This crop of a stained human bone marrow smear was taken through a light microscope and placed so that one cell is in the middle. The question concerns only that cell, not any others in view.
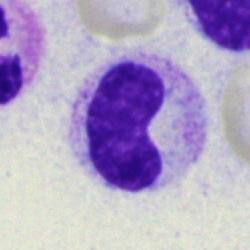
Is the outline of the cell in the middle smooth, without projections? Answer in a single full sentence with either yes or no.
Yes, neither ragged parts nor projections, blebs or tags mark the edge of the cell.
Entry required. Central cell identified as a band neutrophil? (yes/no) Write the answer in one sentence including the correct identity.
Yes, this central cell is a band neutrophil.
